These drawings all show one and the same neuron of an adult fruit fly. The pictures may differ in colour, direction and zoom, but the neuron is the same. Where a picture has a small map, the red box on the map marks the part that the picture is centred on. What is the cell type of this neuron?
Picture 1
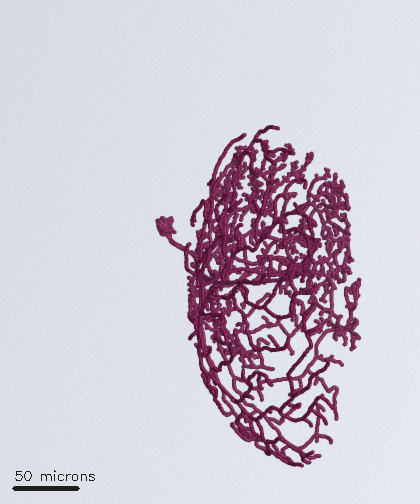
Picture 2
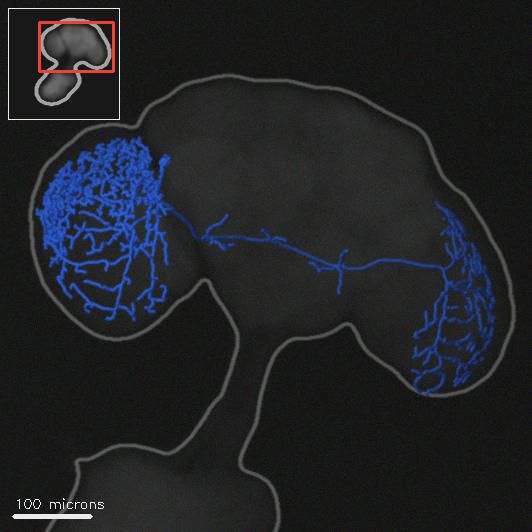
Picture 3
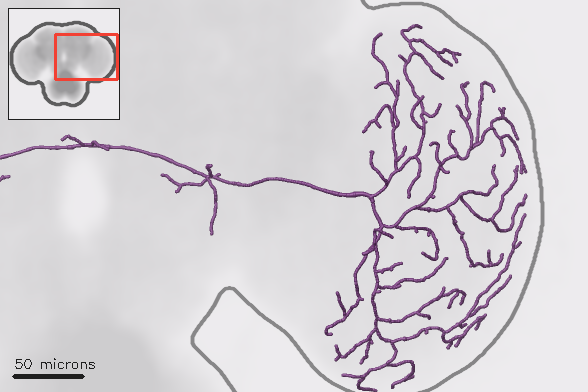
MeVPMe2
